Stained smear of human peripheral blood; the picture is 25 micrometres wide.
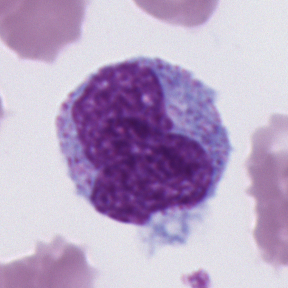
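Monocyte: look at the nucleated cell at the centre. Its nucleus measures about 14 by 12 micrometres and fills about 60% of the cell's area. The cytoplasm around it is pale grey-blue, widest on the right of the nucleus and only a thin rim on the left. If you look closely, you'll see fine, dust-like purplish granules scattered through it. At the bottom of the cell, fine wispy strands of cytoplasm project outward.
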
